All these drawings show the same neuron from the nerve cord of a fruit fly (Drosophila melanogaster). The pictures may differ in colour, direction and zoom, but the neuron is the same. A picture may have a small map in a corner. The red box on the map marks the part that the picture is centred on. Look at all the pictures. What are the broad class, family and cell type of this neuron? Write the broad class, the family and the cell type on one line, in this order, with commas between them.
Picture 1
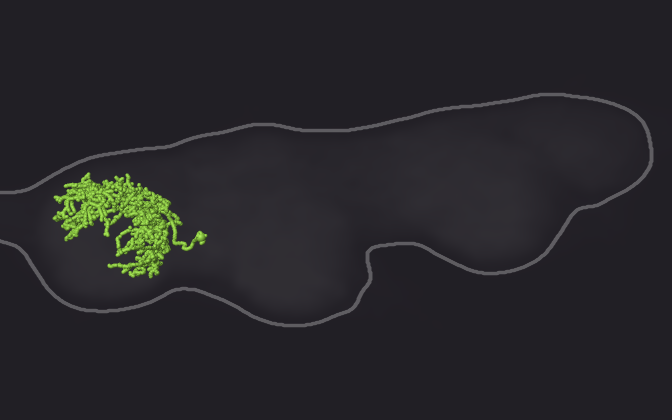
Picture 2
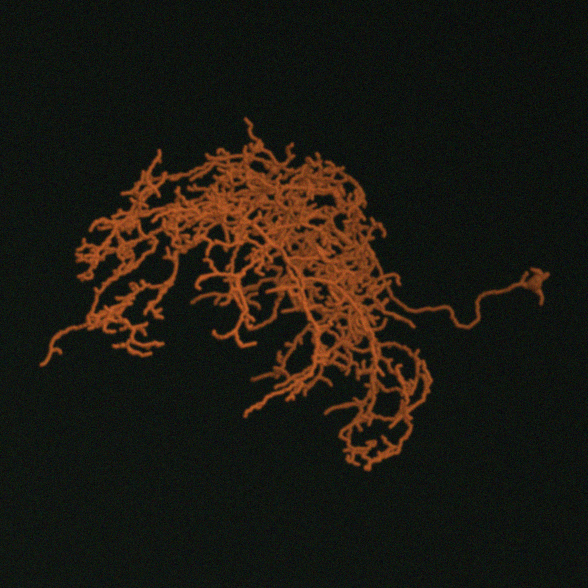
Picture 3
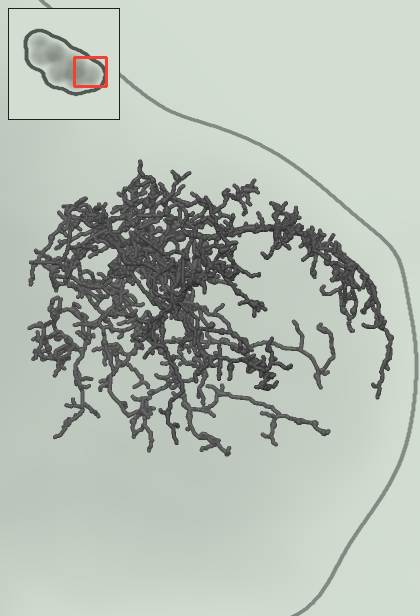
nerve-cord intrinsic neuron, hemilineage 03B, IN03B035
